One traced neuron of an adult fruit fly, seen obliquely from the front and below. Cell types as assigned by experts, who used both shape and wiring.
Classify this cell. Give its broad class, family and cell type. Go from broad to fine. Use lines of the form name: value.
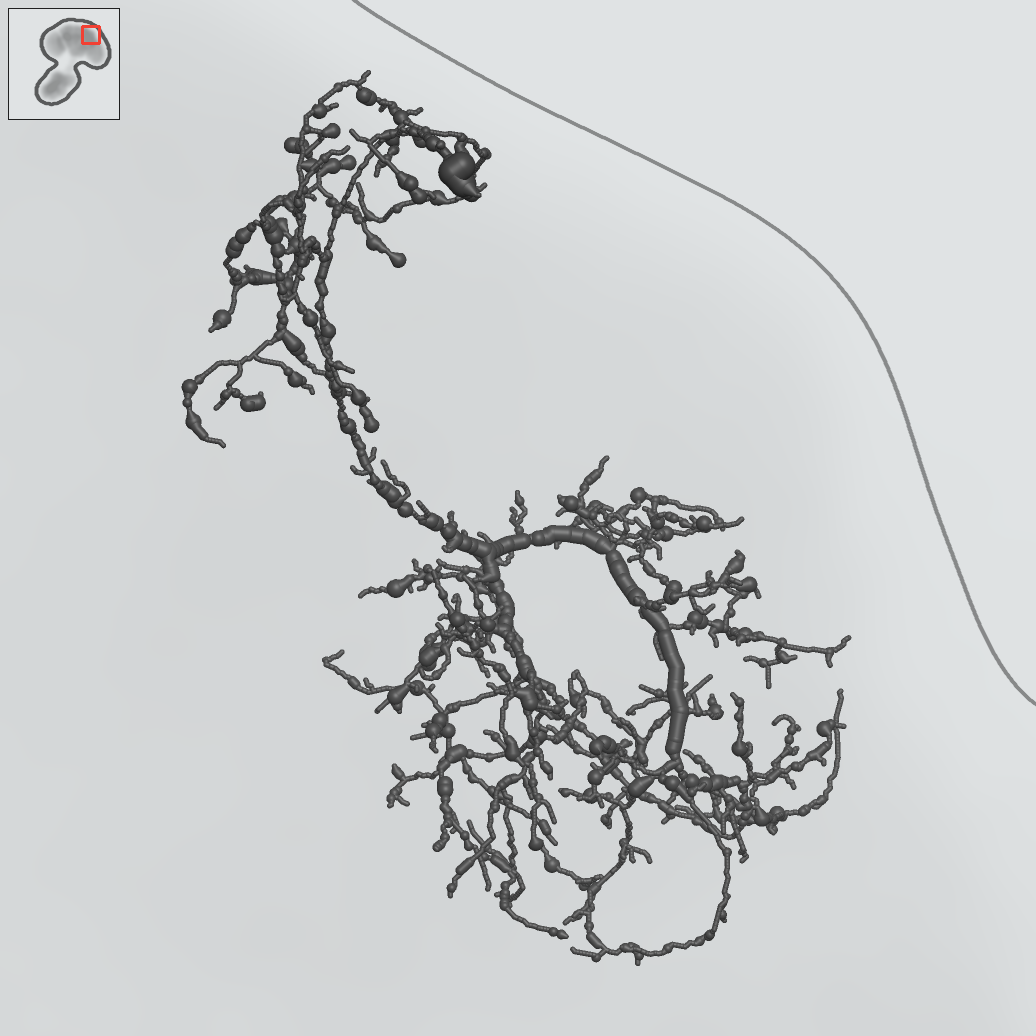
broad class: central-brain intrinsic neuron
family: LHAD
cell type: LHAD2e3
